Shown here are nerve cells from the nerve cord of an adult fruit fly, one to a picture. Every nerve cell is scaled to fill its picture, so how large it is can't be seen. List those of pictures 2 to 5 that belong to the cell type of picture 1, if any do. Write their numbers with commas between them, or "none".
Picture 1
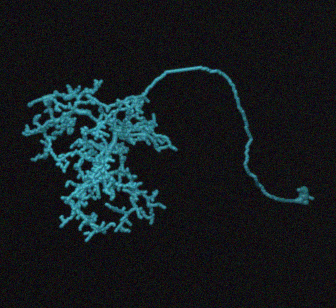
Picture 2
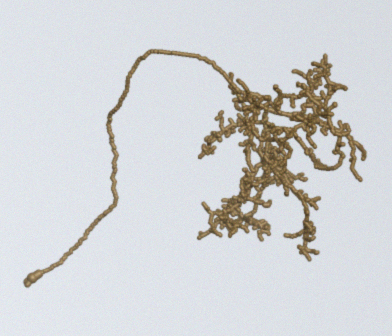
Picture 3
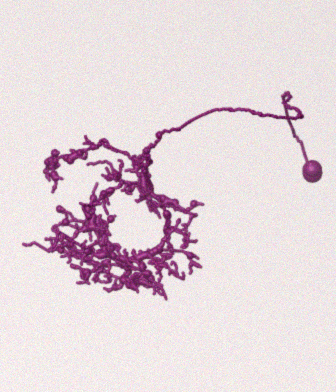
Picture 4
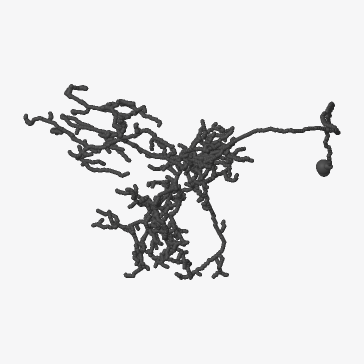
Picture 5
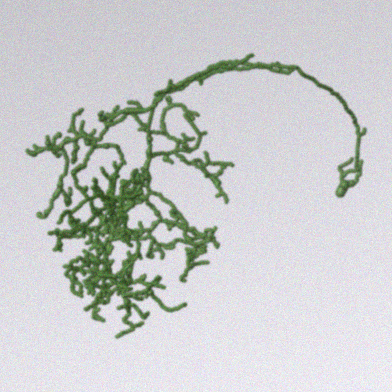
2, 4, 5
